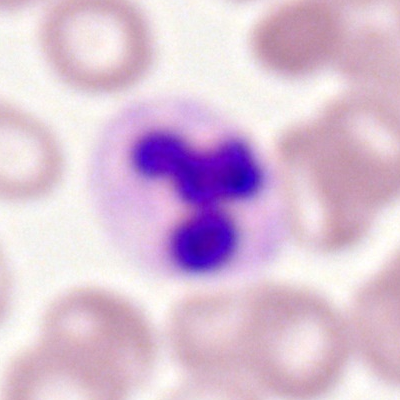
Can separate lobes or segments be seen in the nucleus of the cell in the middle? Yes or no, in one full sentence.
Yes, the nucleus of this cell is divided into two or more lobes.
